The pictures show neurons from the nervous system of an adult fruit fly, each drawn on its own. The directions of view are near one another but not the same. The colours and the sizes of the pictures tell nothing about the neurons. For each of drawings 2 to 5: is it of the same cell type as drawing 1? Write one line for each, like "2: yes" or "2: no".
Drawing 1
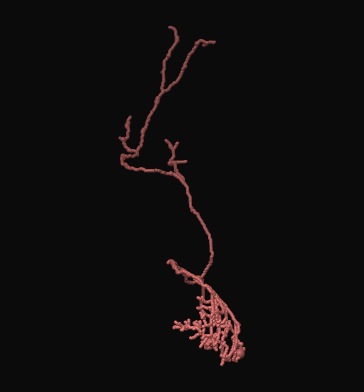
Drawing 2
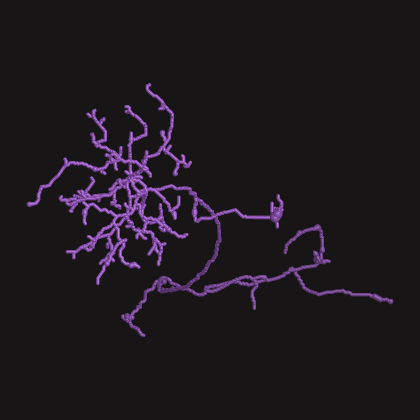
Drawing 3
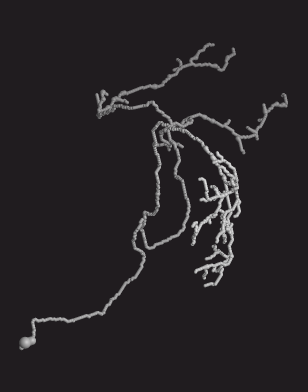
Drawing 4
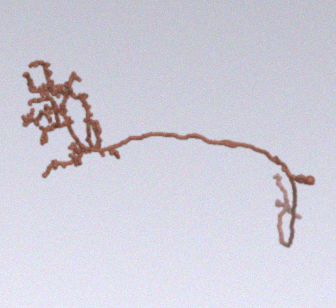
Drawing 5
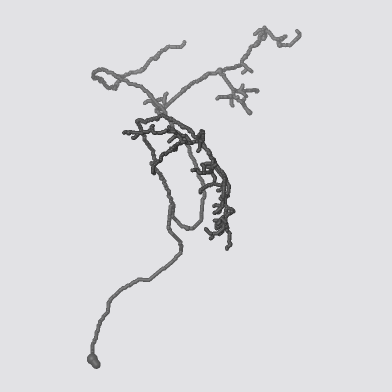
2: no
3: yes
4: no
5: yes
